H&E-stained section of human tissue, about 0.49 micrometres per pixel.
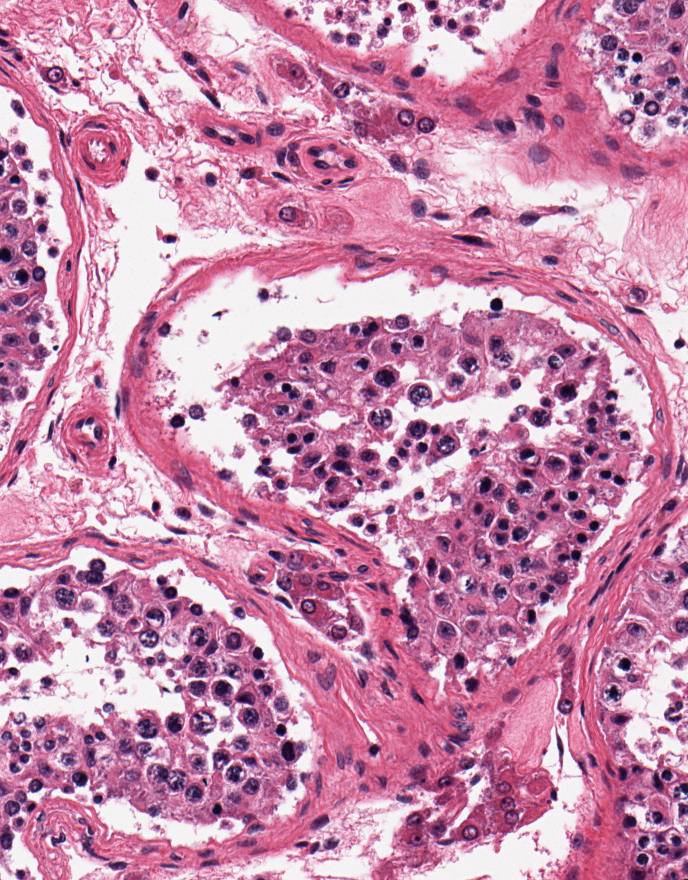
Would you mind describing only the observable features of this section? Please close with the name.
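Cross-sections of rounded, cell-filled tubules make up the field, the largest at its centre. A thick, layered pink wall with flattened spindle-shaped nuclei bounds each tubule. Scattered among the large cells are numerous small cells whose round nuclei are small, dense and dark. Between tubules at the upper middle, clusters of polygonal cells have plentiful pink cytoplasm and round central nuclei. The tissue is testis.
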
